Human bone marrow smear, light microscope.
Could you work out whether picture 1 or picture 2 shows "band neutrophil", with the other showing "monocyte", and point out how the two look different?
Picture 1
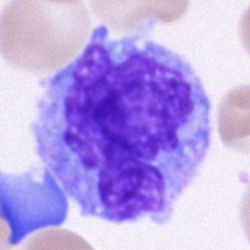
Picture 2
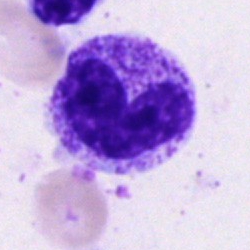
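The monocyte is in picture 1, and the band neutrophil is in picture 2. The monocyte is roughly round, with a slightly irregular, ruffled edge. Its chromatin is patchy, with darker clumps set between paler spaces, and its cytoplasm is a pale greyish blue.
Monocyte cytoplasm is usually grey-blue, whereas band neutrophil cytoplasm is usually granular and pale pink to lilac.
In the band neutrophil, the nucleus is deeply indented from the top, which bends it into a horseshoe-like shape.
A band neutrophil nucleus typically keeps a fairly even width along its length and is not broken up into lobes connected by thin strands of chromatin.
Its chromatin is dark purple and coarsely clumped, and no nucleoli are visible.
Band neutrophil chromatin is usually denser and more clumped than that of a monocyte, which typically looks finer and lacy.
The band neutrophil's cytoplasm is widest at the upper right, above the notch in the nucleus, and contains no vacuoles. Part of a deep blue cell lies just beyond the lower left edge of the monocyte.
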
